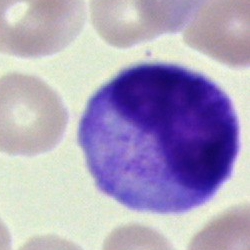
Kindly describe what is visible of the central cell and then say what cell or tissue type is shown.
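Start with the outline: it is round. Now find the nucleus, lying off-centre toward the upper right. In the cytoplasm you can make out fine purple granules, and no vacuoles at all. This cell is a metamyelocyte.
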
